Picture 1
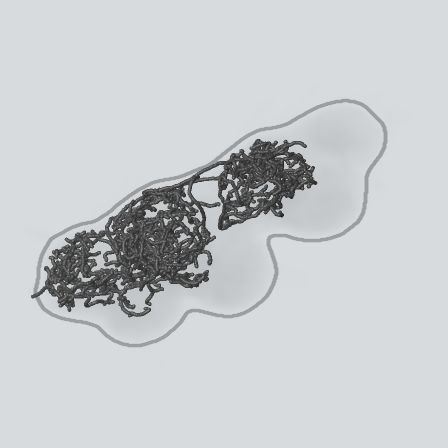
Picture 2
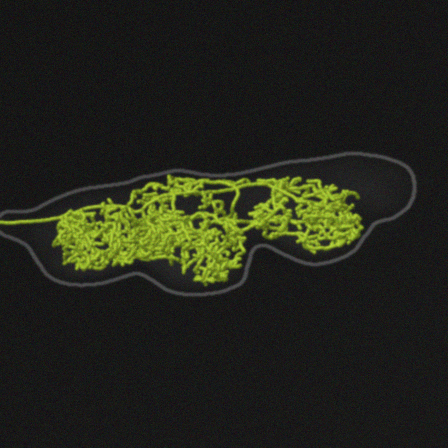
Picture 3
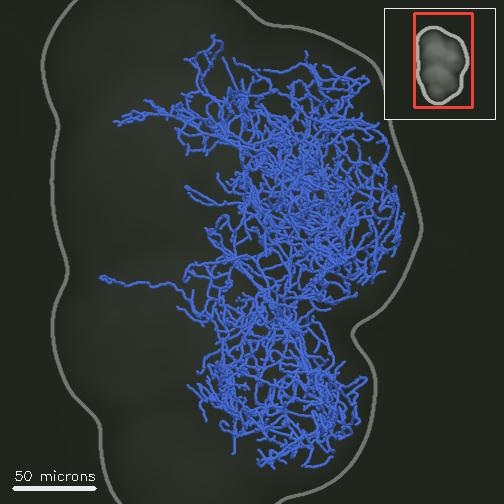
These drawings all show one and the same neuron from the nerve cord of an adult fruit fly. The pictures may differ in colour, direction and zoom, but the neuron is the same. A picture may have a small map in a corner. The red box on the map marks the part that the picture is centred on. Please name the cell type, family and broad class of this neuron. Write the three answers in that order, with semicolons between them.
DNd03; DNd; descending neuron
